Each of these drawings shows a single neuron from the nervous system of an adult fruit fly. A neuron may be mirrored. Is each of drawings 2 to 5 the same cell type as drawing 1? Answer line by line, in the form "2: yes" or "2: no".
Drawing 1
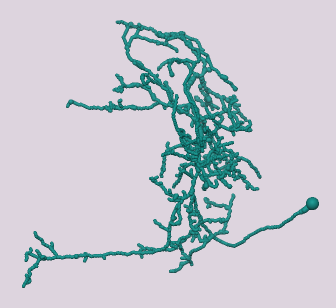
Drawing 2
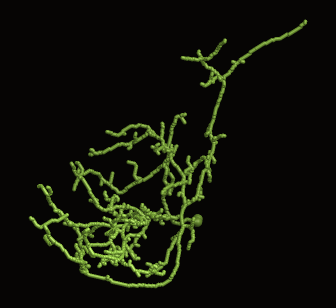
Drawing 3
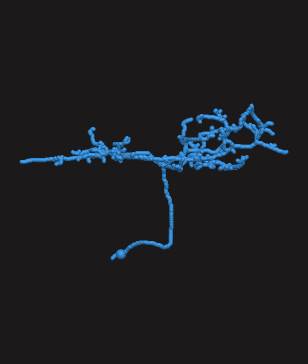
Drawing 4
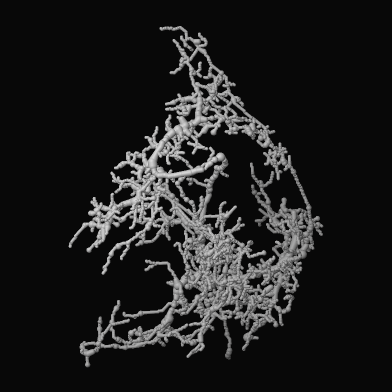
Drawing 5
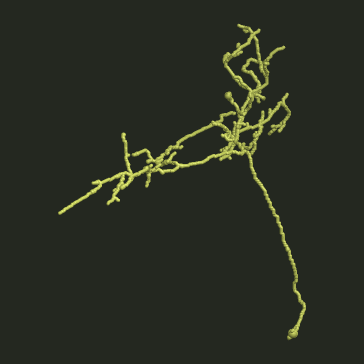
2: yes
3: no
4: no
5: no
